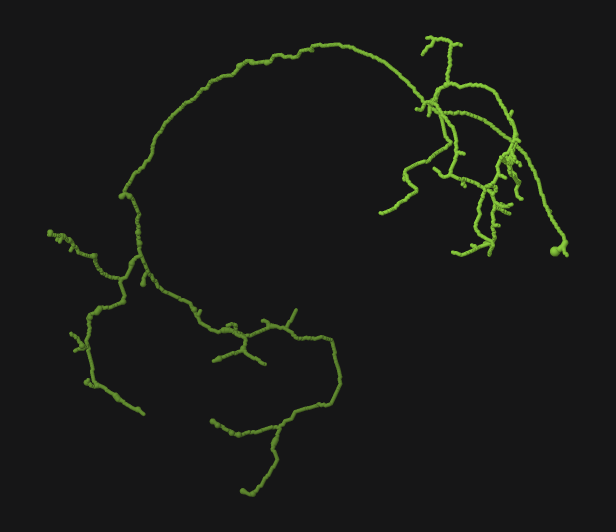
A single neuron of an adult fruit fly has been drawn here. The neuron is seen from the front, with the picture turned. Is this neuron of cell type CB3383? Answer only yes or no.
yes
